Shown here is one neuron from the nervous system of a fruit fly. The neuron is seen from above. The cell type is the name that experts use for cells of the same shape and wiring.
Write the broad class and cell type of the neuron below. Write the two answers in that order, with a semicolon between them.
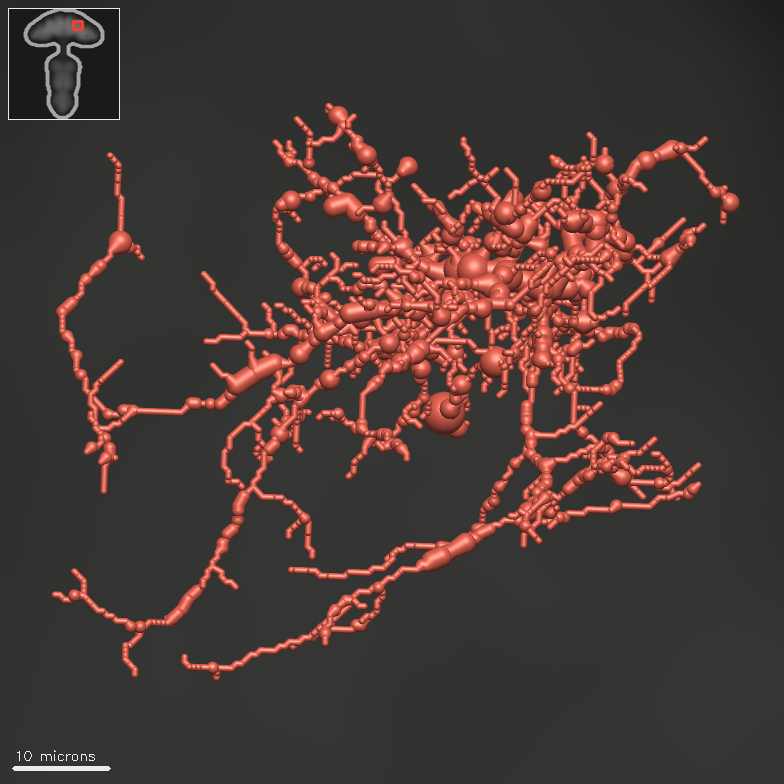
central-brain intrinsic neuron; AVLP601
